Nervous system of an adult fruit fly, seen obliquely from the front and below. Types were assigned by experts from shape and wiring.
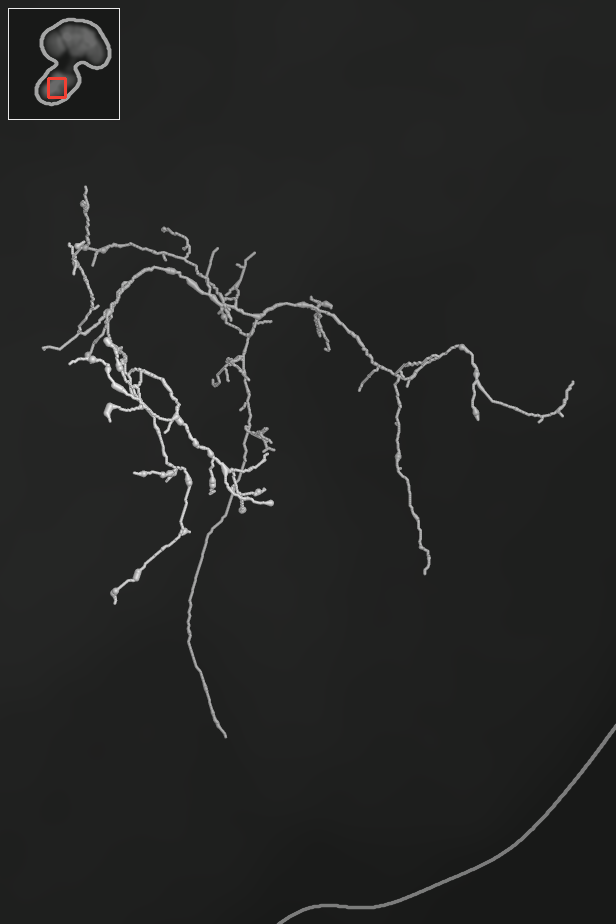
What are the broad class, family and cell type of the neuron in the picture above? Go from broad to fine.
nerve-cord intrinsic neuron; hemilineage 12B; IN12B075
